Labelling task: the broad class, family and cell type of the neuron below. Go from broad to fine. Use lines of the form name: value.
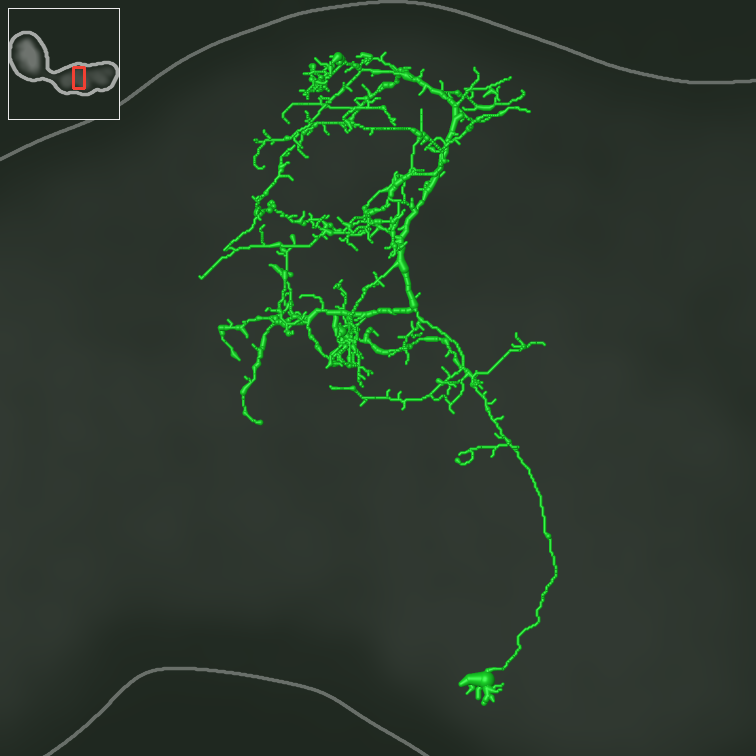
broad class: nerve-cord intrinsic neuron
family: hemilineage 06B
cell type: IN06B043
